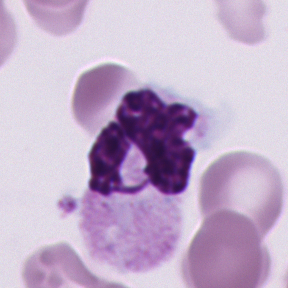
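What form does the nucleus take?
Separate lobes, not one mass, joined by a thin dark strand near the bottom.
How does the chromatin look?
Dark purple, coarsely clumped; no nucleoli seen.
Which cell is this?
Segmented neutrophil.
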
